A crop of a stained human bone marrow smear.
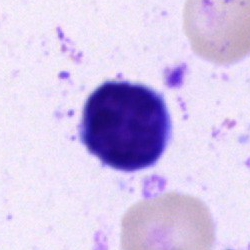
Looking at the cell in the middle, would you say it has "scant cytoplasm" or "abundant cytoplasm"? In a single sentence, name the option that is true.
Most of this cell is taken up by its nucleus.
